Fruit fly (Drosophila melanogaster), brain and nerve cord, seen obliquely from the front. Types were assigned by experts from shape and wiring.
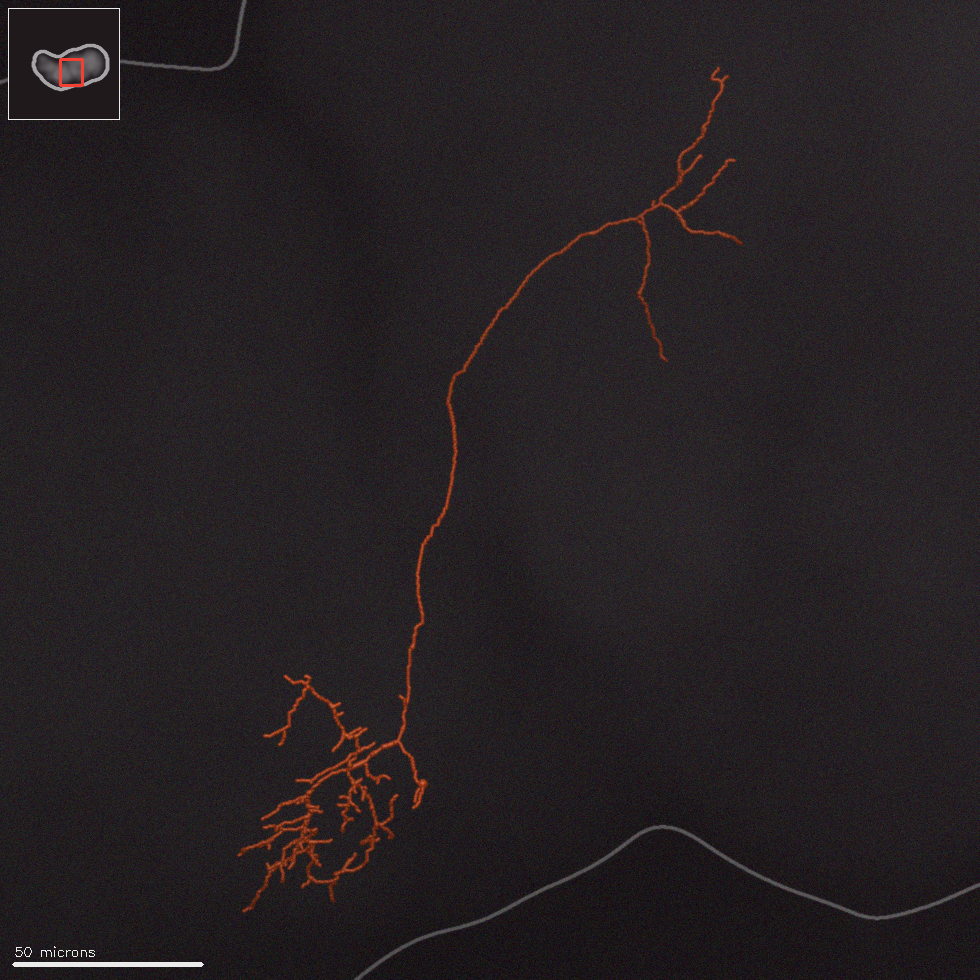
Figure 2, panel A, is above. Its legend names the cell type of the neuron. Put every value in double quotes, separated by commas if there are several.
"MeVP7"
